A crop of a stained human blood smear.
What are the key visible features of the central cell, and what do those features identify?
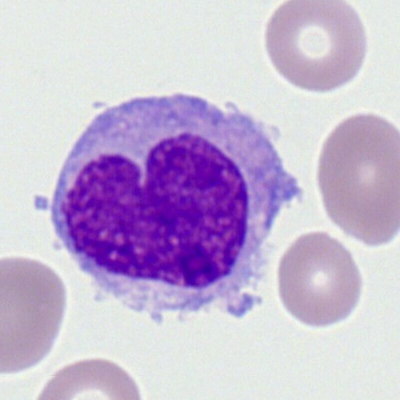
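First the outline: roughly round, though the margin is irregular and frayed. Small ragged blebs project from that edge, and they're clearest on the right side. Then the nucleus, which has a notch in its upper edge that gives it a kidney or heart shape. Its chromatin is deep purple, mottled with small paler spots. So I'd call this a monocyte.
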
